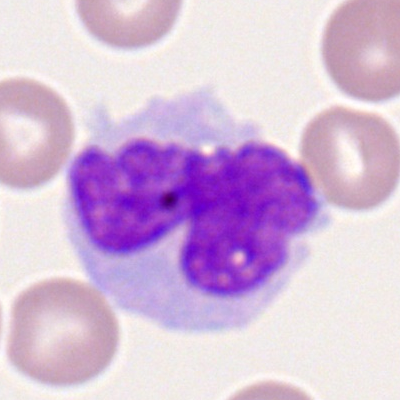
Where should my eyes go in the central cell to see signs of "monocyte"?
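The cell at the centre is a monocyte. Its nucleus is folded into two large lobes that lie side by side. The chromatin has a lacy look, broken up by scattered paler spaces. Around the nucleus, the cytoplasm is pale greyish-blue. A small dark dot sits within the left lobe of the nucleus.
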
